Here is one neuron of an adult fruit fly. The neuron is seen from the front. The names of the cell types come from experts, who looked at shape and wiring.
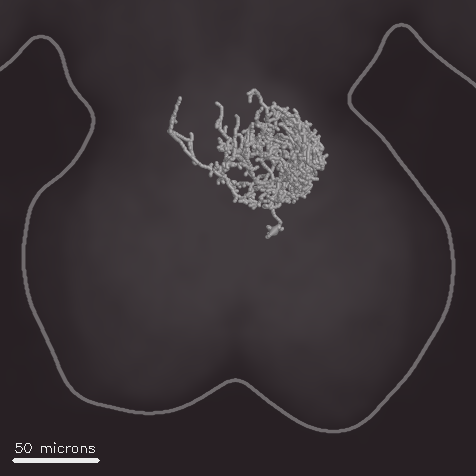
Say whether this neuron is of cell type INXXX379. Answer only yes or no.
no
